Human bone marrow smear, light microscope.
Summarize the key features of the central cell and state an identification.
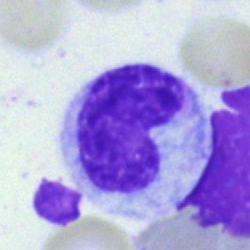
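Outline round, smooth. Nucleus kidney-shaped, indentation facing right, placed toward the left of the cell. Cytoplasm pale greyish-blue. Band neutrophil.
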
